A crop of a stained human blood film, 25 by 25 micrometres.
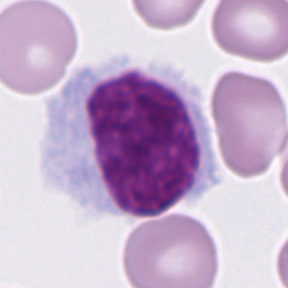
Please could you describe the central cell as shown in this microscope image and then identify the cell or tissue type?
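Taking the nucleus first, it sits off-centre, toward the right side of the cell. It is oval in outline and about 13 by 9 micrometres. Its chromatin is dark purple and coarsely clumped. Next comes the cytoplasm, a pale grey-blue rim that is widest on the left side of the nucleus. Last, the name: this is a hairy cell.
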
